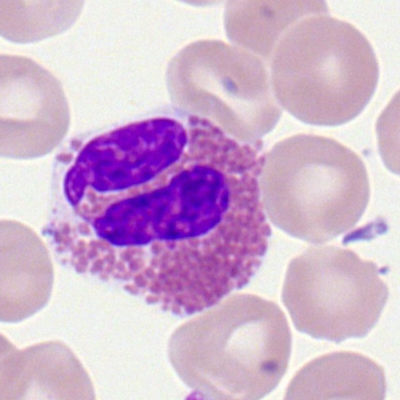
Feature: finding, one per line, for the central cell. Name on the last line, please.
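Nucleus: divided into two lobes
Granules: coarse, fairly uniform in size
Outline: ragged at lower left, with granules scattered beyond the edge
Vacuoles: no clear ones in the cytoplasm
Name: eosinophil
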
